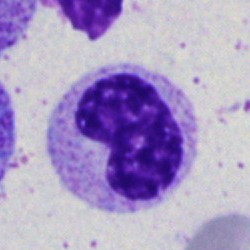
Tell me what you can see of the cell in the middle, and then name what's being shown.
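Looking first at the nucleus, I see it is indented on its left side. The cytoplasm seems widest on that same left side of the nucleus. Its colour is a pale lilac-pink, and within it I can make out fine pinkish granules. So this is a band neutrophil.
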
